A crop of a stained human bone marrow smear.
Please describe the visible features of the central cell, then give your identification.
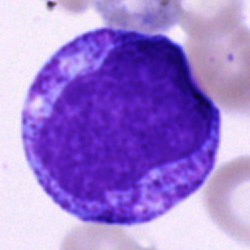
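Most of this cell is nucleus, with a shallow notch in its right edge. The chromatin's finely granular, no coarse clumps. Fine purple granules are scattered through the cytoplasm. That's a promyelocyte.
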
